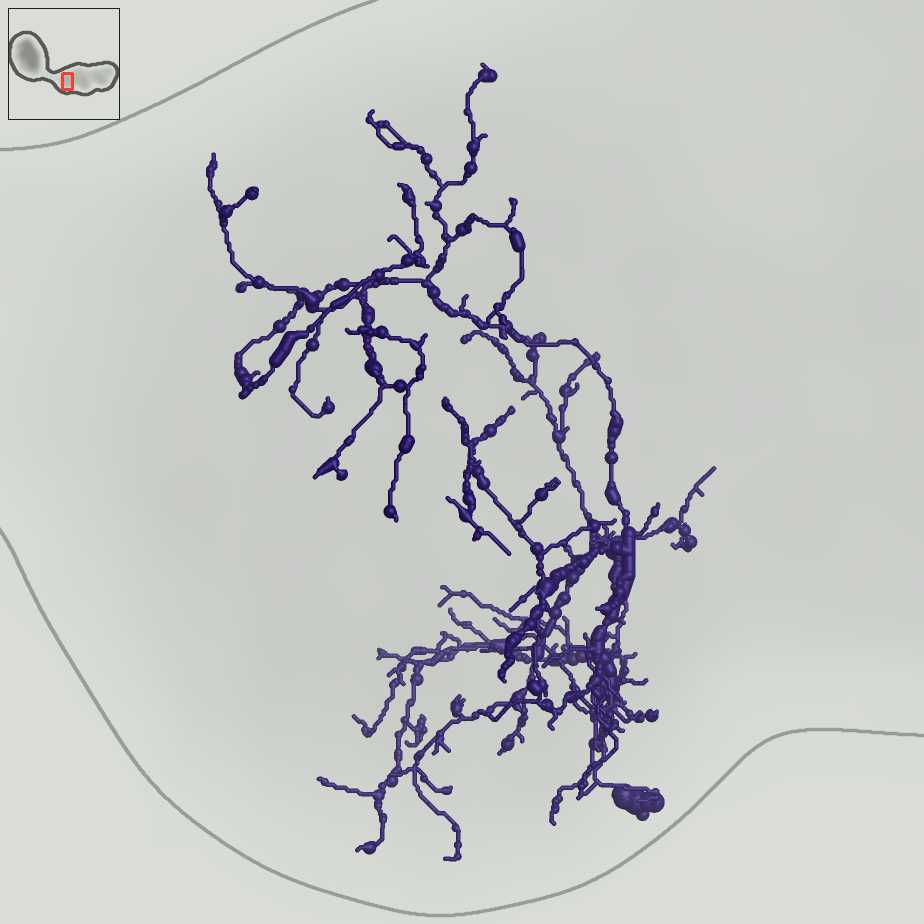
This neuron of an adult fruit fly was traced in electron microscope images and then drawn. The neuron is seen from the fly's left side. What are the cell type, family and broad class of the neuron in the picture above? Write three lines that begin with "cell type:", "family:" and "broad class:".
cell type: IN04B085
family: hemilineage 04B
broad class: nerve-cord intrinsic neuron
